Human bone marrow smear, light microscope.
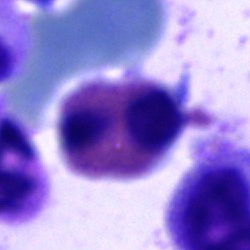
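Eosinophil, the cell in the middle of this stained bone marrow smear. Its shape is roughly oval, I'd say, wider from side to side than from top to bottom. Both nuclear masses carry dense, dark chromatin, and I can see no open or fine pattern in either. A small pointed tag projects outward from its upper right edge. The picture is blurred, so fine detail inside the cell can't be made out.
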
